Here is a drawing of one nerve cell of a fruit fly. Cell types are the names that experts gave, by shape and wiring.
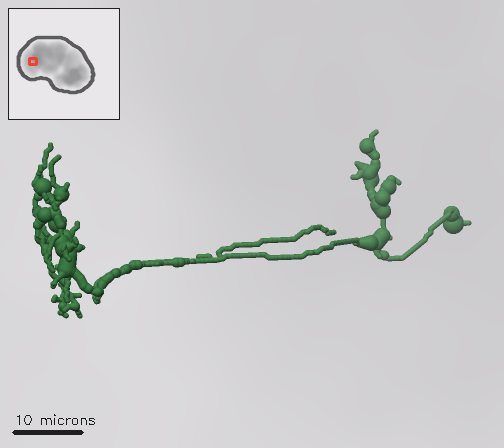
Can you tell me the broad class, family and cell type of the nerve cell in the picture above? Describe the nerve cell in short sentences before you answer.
Its cell body lies on the right of the picture. From left to right in the picture it spans about 65 microns. Its broad class is optic-lobe intrinsic neuron. The family is T. It is of cell type T4d.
